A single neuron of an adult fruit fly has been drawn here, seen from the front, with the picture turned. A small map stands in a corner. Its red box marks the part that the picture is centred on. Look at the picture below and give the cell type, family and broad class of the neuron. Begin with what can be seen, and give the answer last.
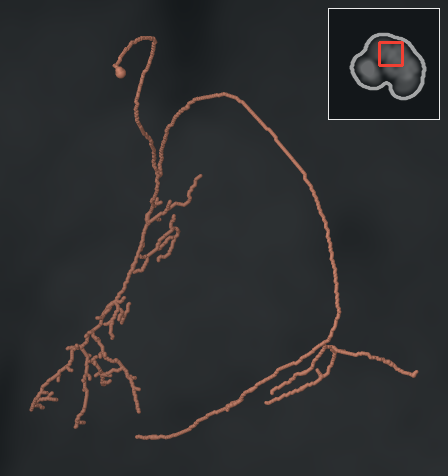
Its cell body lies at the upper left of the picture. In this view it is about as wide as it is tall. It is of cell type CB2873. Its family is hemilineage SLPa&l1_lateral. This is a central-brain intrinsic neuron.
